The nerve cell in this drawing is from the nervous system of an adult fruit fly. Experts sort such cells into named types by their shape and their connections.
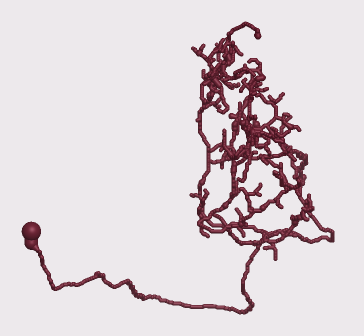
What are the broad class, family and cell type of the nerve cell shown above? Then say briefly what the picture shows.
This is a nerve-cord intrinsic neuron. The family is hemilineage 14A. The cell type is IN14A104. Dozens of branch ends can be seen. In this view it is about as wide as it is tall.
